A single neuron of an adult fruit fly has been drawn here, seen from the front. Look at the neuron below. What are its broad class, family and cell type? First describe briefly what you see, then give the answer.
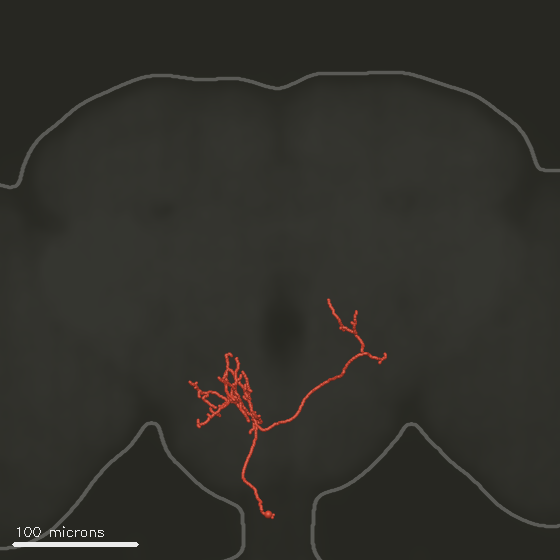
The cell body can be seen at the bottom of the picture. By the scale bar it is about 180 microns tall in this view. It is a central-brain intrinsic neuron. Its family is hemilineage LB3. Its cell type is GNG376.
